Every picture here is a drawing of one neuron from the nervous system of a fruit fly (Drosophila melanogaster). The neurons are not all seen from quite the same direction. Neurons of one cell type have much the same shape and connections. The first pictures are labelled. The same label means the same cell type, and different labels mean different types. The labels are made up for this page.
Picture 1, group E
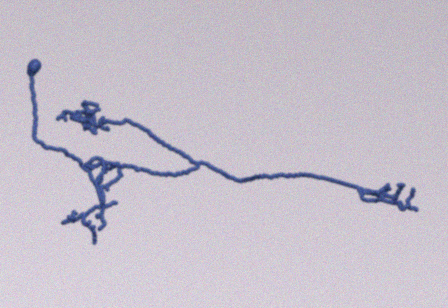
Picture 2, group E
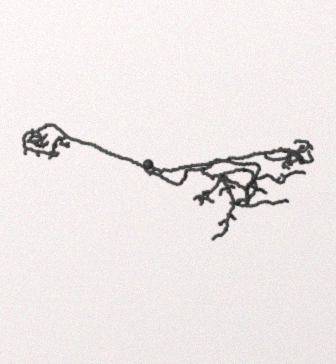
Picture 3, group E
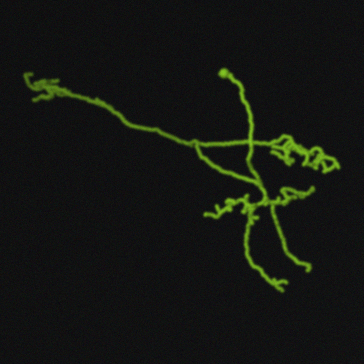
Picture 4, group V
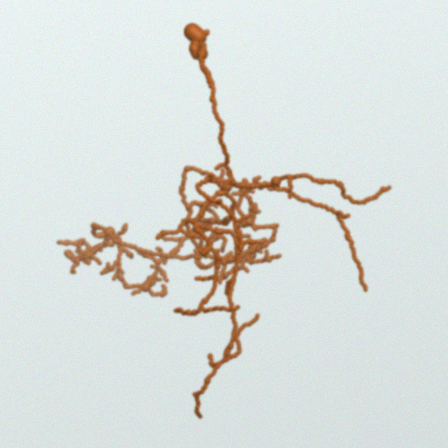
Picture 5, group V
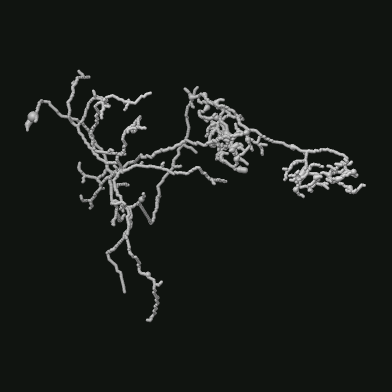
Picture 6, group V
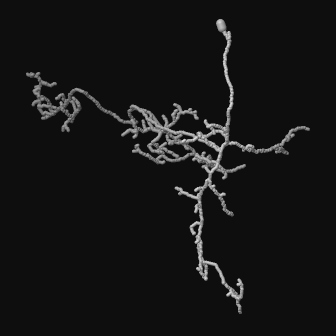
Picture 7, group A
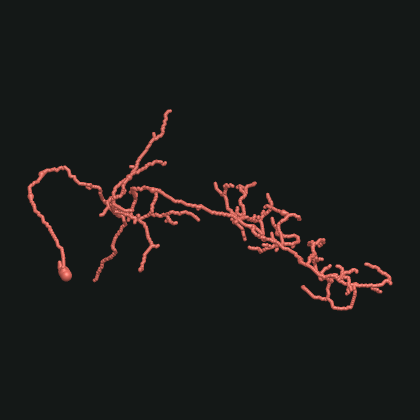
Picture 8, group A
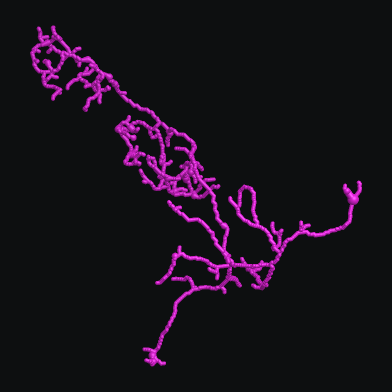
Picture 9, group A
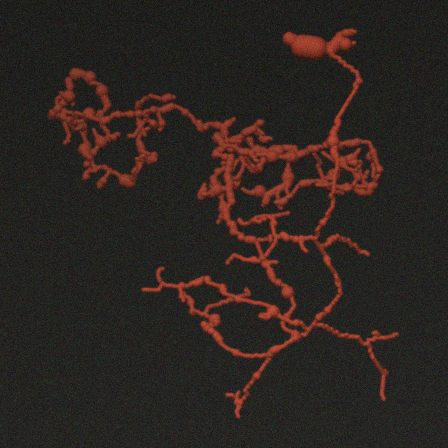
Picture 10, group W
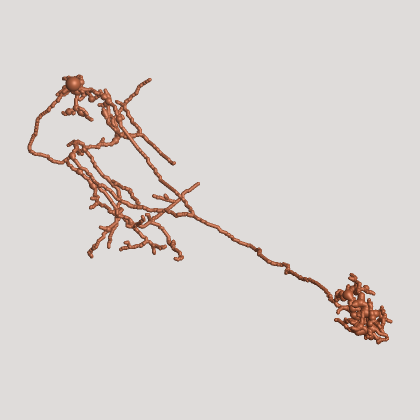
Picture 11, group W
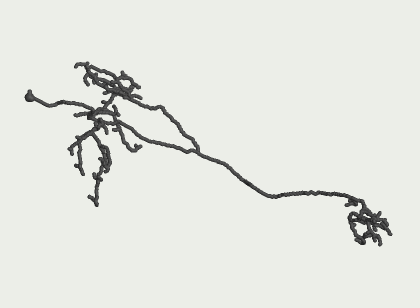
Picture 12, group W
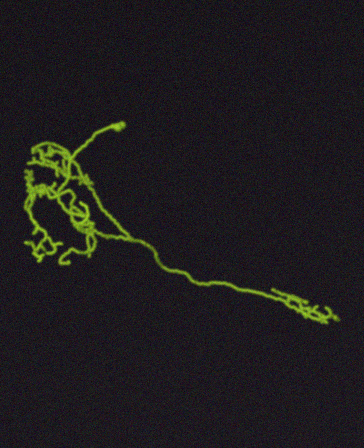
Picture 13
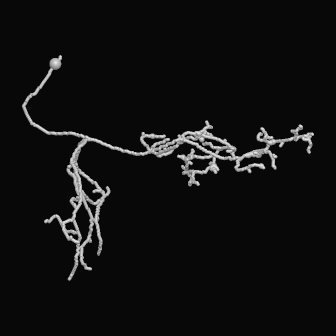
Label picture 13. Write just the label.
group A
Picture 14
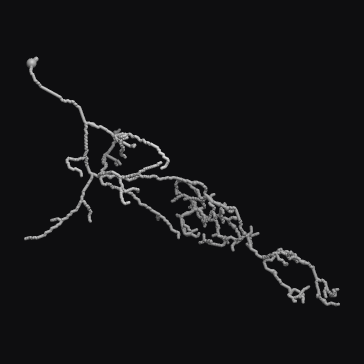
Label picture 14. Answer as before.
group A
